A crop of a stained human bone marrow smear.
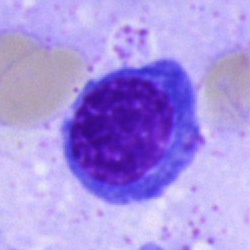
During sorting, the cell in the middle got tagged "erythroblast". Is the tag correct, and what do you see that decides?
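What tips it is the cytoplasm, which is deep blue. Yes, erythroblast fits here, and lymphocyte doesn't.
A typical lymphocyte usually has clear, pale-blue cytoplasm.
The deep blue here is a long way from that pale shade. The nucleus sits off-centre toward the left, and the rim of cytoplasm is widest at the upper right. Its chromatin is dark purple and clumped, with small pale gaps scattered through it. There are no granules in the cytoplasm, and pale red cells lie to its left and right without touching it.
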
